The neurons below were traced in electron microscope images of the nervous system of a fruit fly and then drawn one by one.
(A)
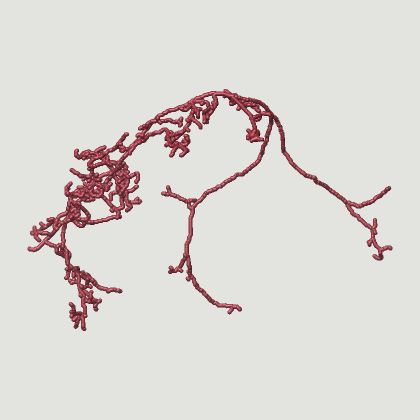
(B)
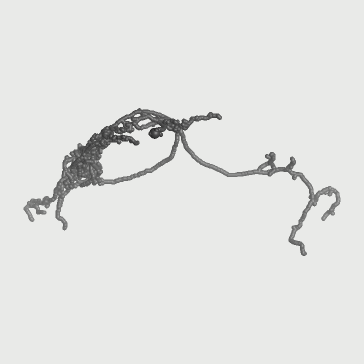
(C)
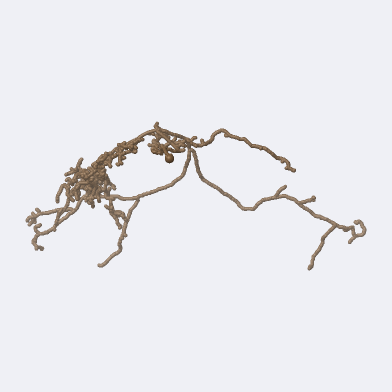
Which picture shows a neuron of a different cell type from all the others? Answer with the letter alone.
A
